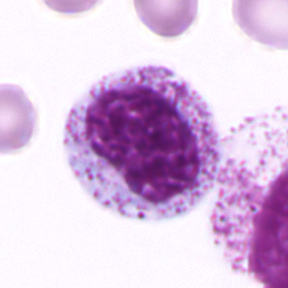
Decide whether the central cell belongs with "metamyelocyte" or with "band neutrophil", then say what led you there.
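I'd call this a metamyelocyte. Looking at the nucleus, it's a single mass with no lobes. Its chromatin is coarse and clumped, with pale streaks running between the dark masses. Between the granules the cytoplasm is a pale lilac-blue, and many small pinkish-red granules are scattered through it all around the nucleus.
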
